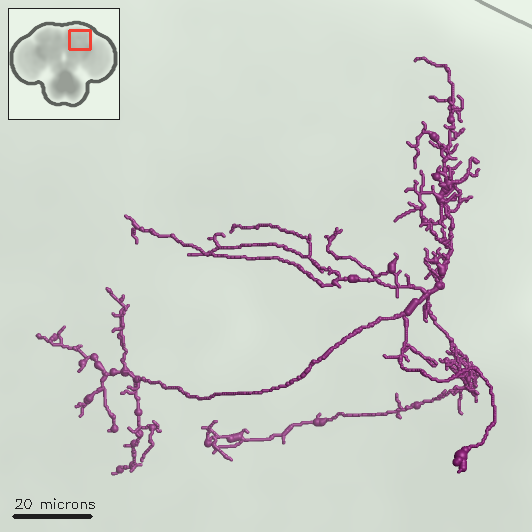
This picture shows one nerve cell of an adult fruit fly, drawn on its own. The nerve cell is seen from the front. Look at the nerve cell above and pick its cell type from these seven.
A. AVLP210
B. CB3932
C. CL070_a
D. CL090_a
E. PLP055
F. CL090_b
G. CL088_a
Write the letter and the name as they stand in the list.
B. CB3932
